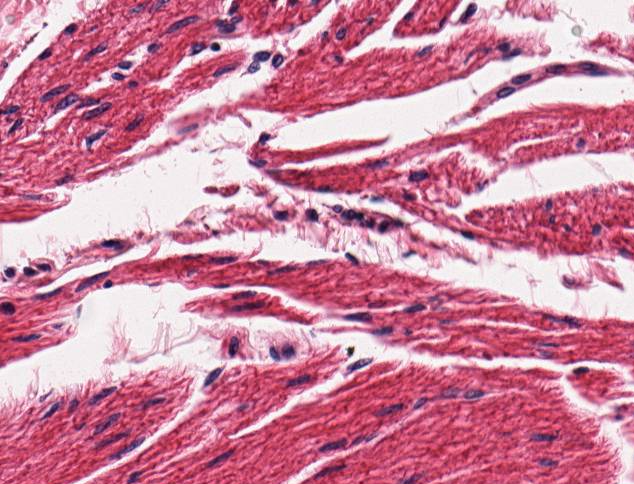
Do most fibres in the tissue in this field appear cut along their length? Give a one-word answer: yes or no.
Yes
